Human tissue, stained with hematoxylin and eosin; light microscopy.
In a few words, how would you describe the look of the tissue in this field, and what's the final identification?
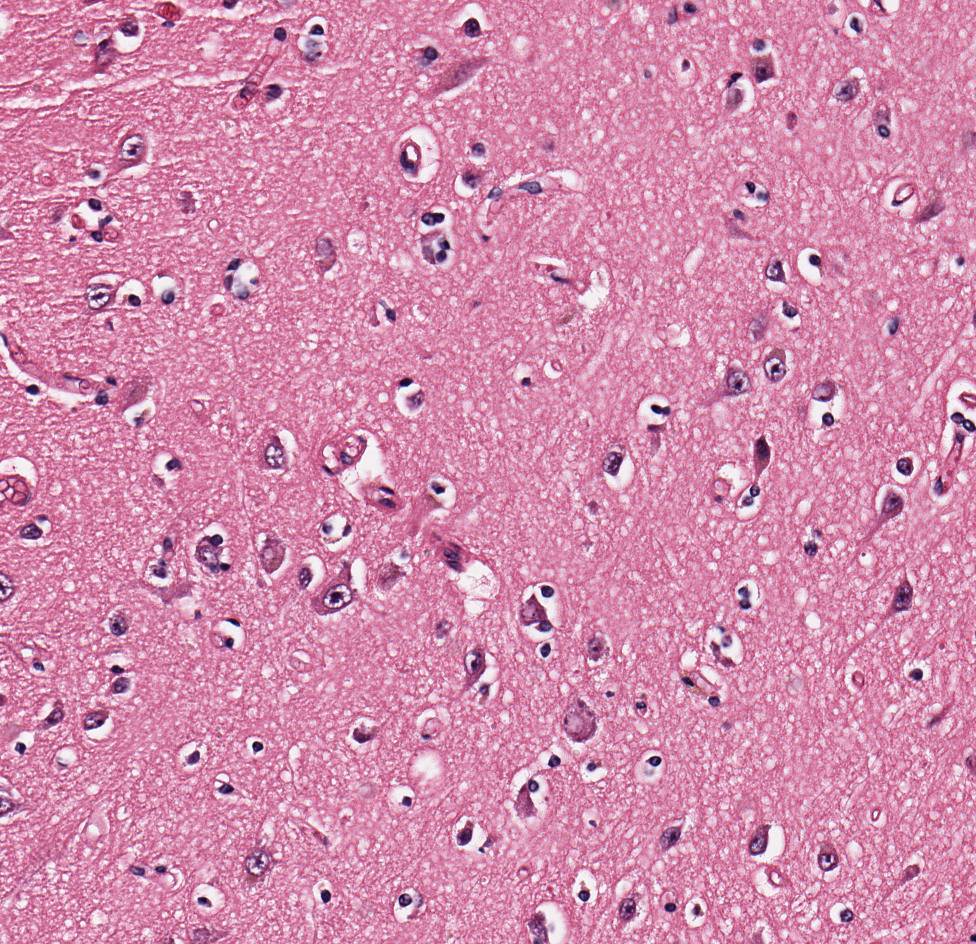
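Cells are scattered singly everywhere, never forming glands, epithelium or other organized units. Between them is a pink, finely fibrillary matrix with many small clear vacuoles. Thin-walled capillaries with elongated nuclei in their walls run through, one crossing the left edge in the upper half. Most nuclei have clear halos, consistent with shrinkage artefact. That's cerebral cortex.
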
